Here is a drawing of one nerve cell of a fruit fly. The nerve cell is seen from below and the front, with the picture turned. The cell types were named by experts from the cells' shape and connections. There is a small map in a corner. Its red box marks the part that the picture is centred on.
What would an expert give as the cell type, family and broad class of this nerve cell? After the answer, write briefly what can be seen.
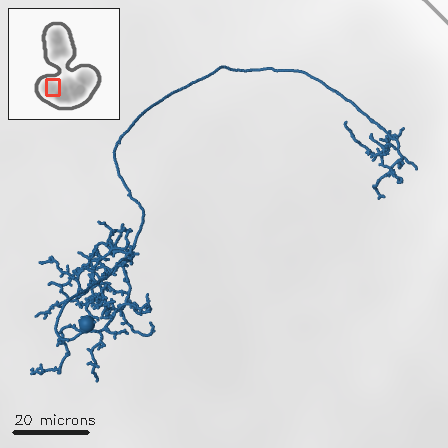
Its cell type is Tm36. Its family is Tm. It is an optic-lobe intrinsic neuron. It lies in the brain. The cell body is at the lower left of the picture. From left to right in the picture it spans about 110 microns.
